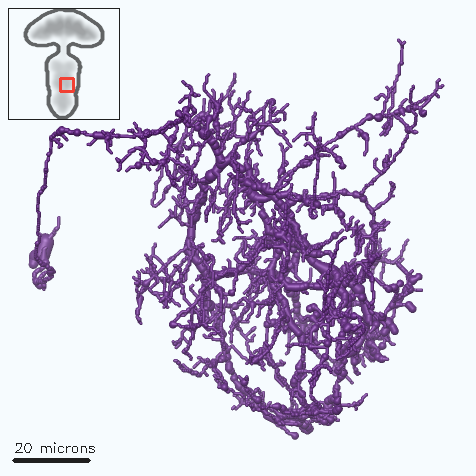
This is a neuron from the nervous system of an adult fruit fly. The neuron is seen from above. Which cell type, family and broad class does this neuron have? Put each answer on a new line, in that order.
IN12B012
hemilineage 12B
nerve-cord intrinsic neuron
